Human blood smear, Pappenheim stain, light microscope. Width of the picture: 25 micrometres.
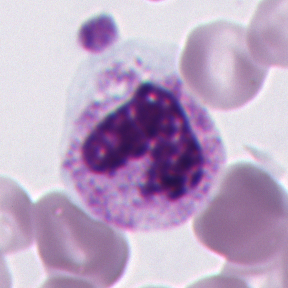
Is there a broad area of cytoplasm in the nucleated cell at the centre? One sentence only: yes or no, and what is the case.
Yes, the nucleus is surrounded by plentiful cytoplasm.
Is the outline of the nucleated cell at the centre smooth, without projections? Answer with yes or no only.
Yes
